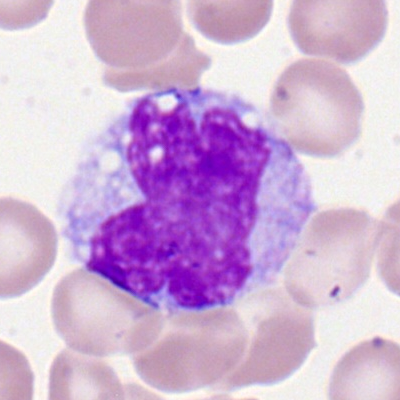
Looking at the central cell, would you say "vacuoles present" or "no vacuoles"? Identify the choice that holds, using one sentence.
This cell shows one or more clear vacuoles in its cytoplasm.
